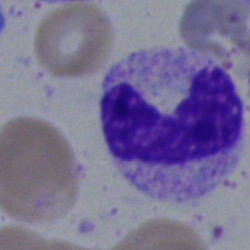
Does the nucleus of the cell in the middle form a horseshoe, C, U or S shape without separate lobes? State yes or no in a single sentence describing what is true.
Yes, drawn out into a curved band, the nucleus shows no separate lobes.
